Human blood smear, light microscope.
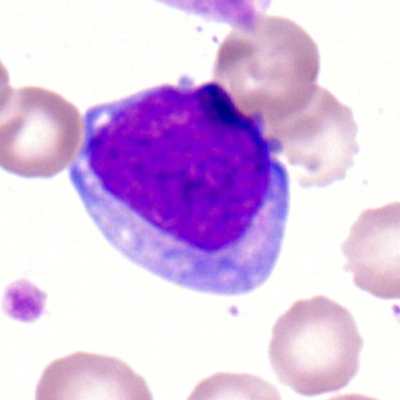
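Myeloblast, in the middle of this stained blood smear. Notice that its outline is irregular and angular rather than round. The nucleus is a single unlobed mass sitting in the upper part of the cell, so most of the cytoplasm lies below it. Look through that cytoplasm and you will find no coarse granules.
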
